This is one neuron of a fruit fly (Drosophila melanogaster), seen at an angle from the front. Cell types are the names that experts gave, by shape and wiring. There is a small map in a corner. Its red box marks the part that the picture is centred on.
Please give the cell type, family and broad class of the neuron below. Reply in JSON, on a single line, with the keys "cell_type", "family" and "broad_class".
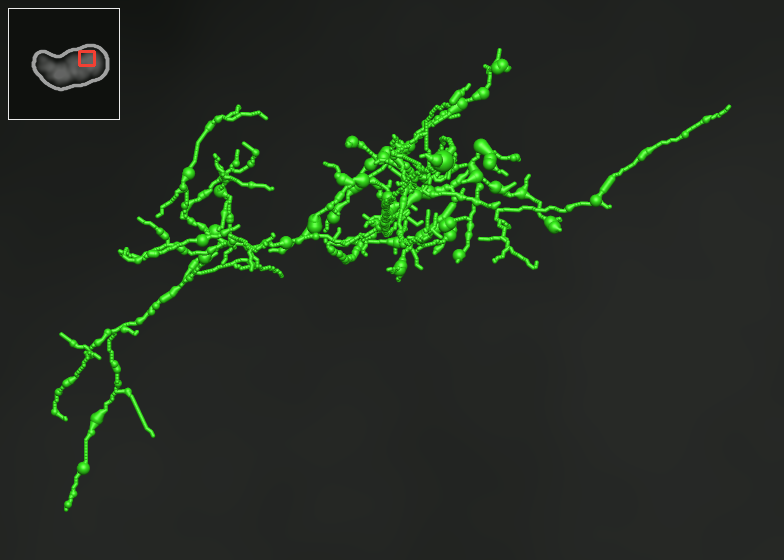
{"cell_type": "SMP072", "family": "hemilineage SMPad2", "broad_class": "central-brain intrinsic neuron"}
